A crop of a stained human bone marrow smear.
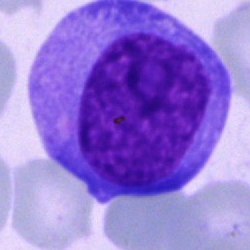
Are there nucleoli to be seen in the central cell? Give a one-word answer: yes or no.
Yes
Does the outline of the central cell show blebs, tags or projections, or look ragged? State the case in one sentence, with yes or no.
Yes, the outline of the cell is rough.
